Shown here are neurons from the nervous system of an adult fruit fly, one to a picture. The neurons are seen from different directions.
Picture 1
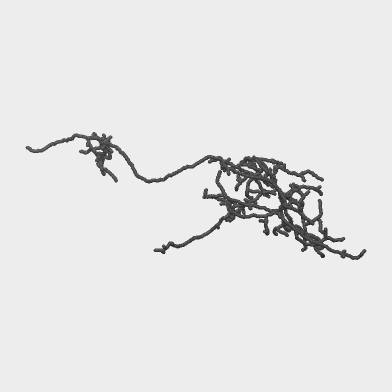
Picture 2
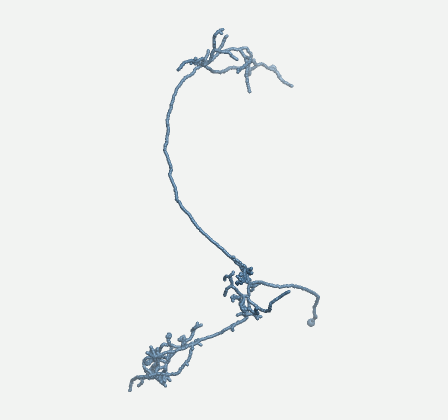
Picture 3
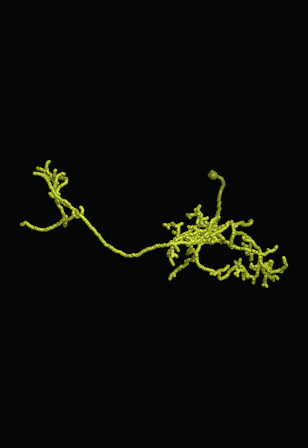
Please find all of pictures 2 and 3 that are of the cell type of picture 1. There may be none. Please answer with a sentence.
Picture 3 is of the same cell type.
